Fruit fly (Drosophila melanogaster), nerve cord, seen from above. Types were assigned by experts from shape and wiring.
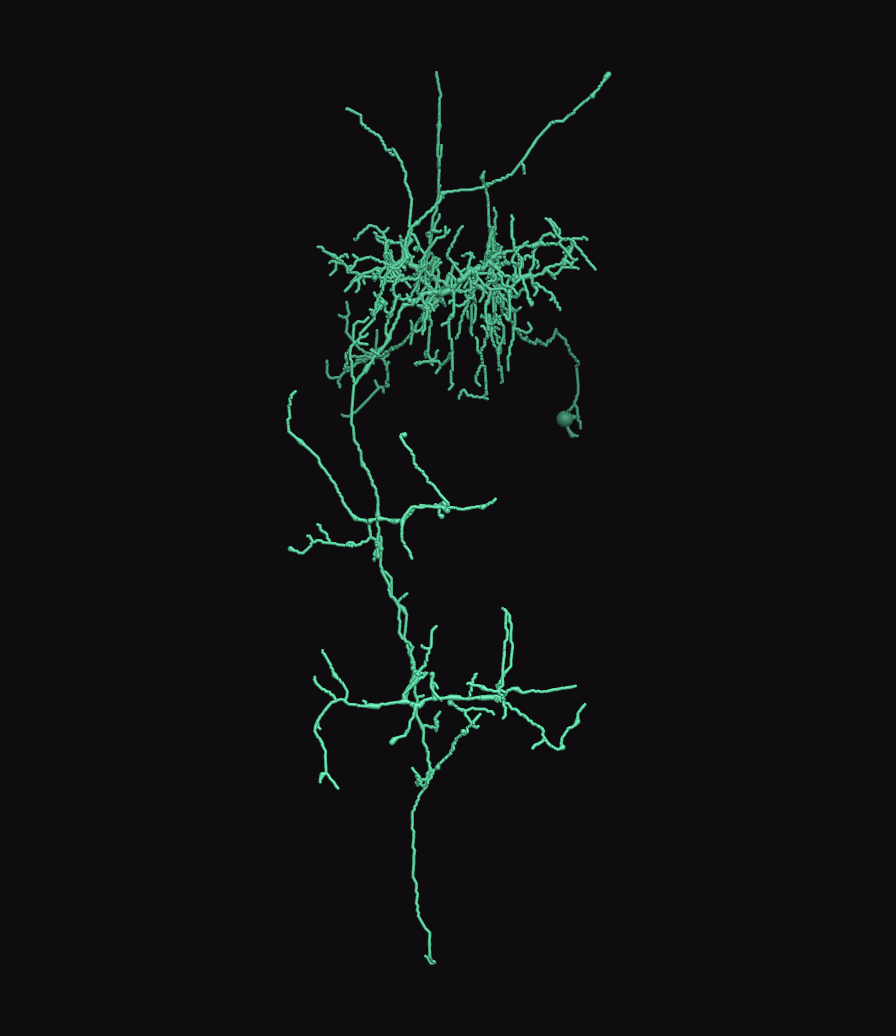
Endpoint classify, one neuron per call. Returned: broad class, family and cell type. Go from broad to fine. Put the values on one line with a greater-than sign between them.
nerve-cord intrinsic neuron > hemilineage 06B > IN06B054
